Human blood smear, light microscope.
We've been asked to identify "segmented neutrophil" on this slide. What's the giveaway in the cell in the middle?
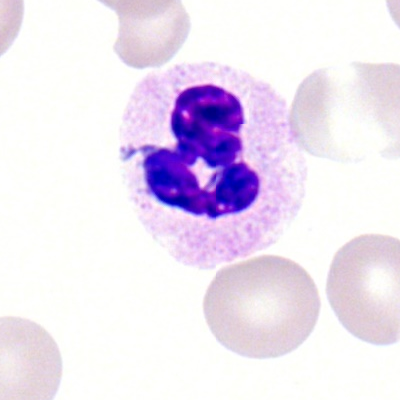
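Starting with the outline, I see it is round to slightly oval and smooth. The chromatin looks dense, dark purple and clumped.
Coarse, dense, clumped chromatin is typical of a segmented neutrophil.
So that feature goes with the segmented neutrophil. The cytoplasm is abundant and pale pink.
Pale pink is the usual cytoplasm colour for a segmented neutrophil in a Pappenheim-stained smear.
Fine lilac-pink granules fill that cytoplasm, spread evenly throughout.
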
